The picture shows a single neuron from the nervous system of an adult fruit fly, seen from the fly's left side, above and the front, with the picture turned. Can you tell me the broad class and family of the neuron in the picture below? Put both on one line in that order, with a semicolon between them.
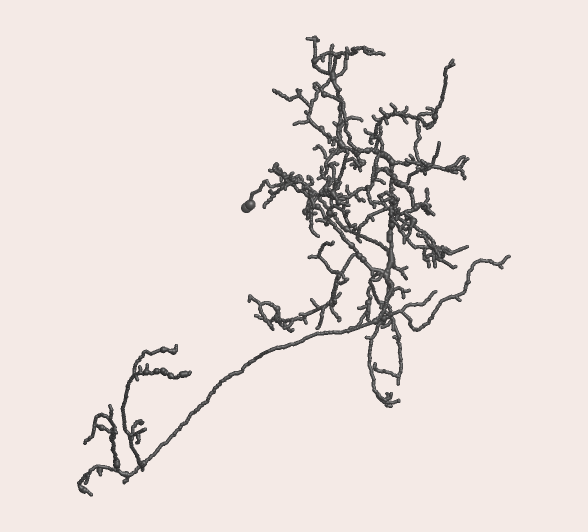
nerve-cord intrinsic neuron; hemilineage 07B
